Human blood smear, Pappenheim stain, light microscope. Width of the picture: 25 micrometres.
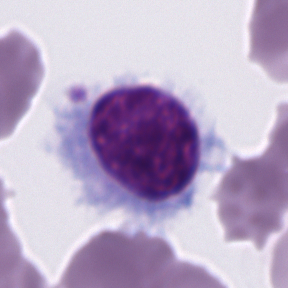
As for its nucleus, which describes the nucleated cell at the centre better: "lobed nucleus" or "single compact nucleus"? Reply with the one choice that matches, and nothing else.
Single compact nucleus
